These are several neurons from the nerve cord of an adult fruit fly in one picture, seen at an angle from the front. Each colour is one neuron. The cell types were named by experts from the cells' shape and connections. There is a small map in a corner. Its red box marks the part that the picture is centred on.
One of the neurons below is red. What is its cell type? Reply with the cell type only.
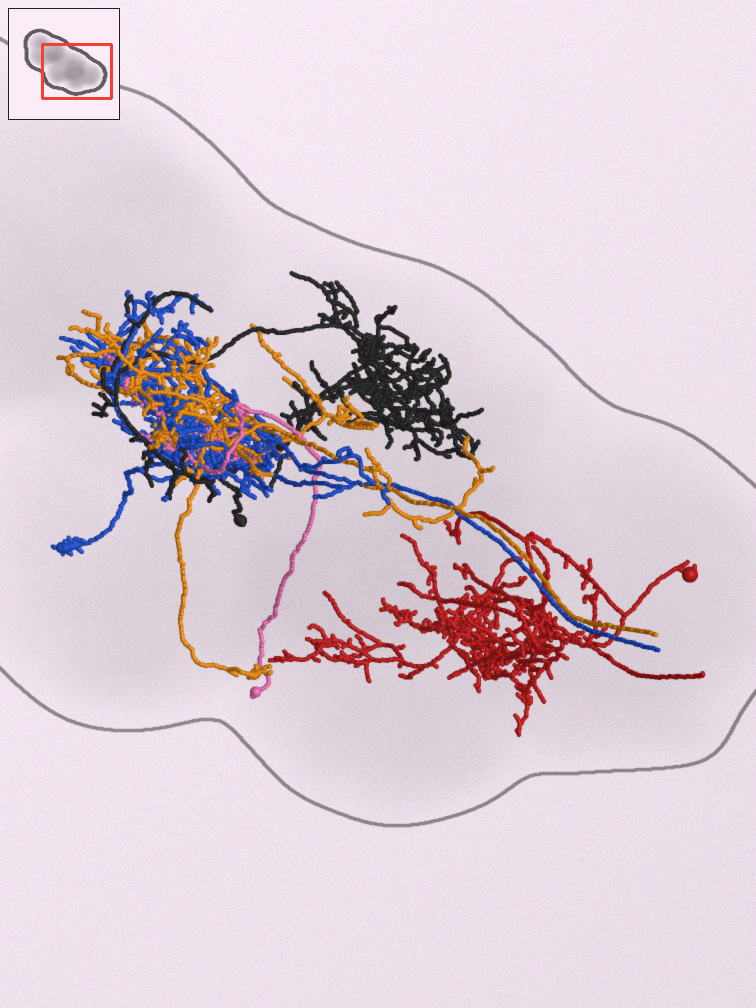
AN17A050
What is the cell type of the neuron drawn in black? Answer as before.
IN06A016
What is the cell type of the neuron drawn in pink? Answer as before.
IN02A049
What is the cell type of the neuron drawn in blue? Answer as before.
AN03B039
